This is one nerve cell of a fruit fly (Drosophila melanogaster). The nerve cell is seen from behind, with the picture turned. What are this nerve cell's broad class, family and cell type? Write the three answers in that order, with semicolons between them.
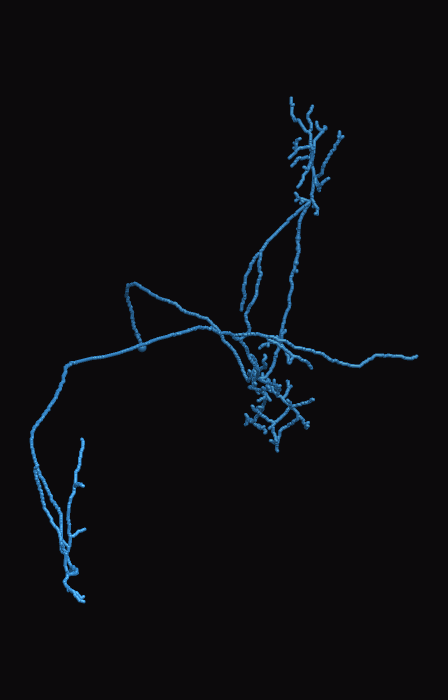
descending neuron; hemilineage MX3; DNg106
